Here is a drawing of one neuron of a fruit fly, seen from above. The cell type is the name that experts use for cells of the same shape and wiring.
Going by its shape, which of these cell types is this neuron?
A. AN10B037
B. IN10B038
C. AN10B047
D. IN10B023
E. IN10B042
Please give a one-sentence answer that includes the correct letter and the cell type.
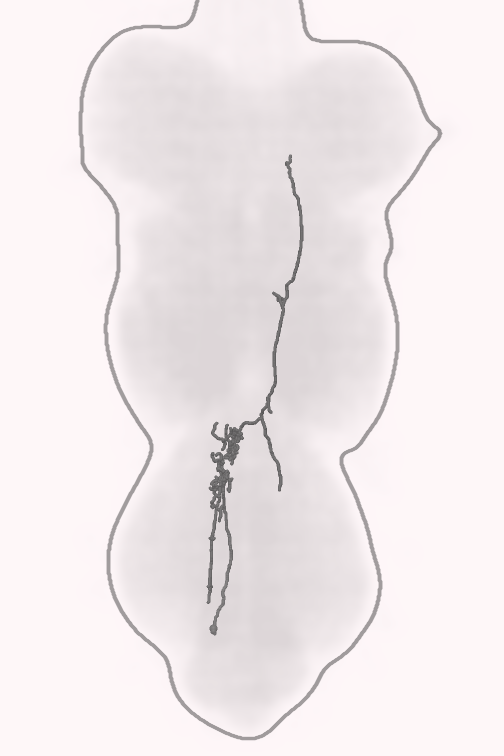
Option E gives IN10B042 as the cell type of the neuron.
